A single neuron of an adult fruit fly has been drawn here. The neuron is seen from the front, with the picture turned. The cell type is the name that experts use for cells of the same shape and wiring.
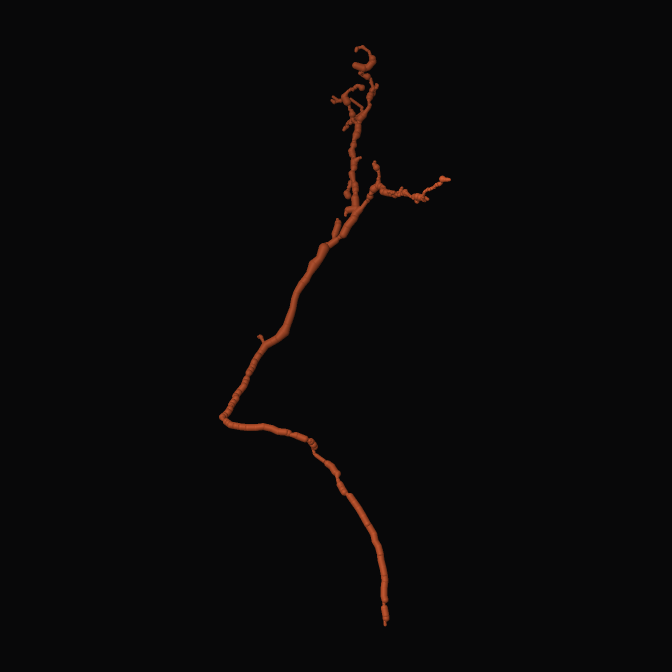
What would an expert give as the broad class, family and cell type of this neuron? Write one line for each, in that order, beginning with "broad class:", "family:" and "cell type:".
broad class: sensory neuron entering the nerve cord
family: class mechanosensory proprioceptive
cell type: SNpp61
